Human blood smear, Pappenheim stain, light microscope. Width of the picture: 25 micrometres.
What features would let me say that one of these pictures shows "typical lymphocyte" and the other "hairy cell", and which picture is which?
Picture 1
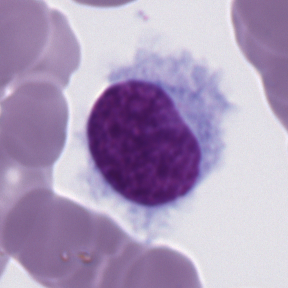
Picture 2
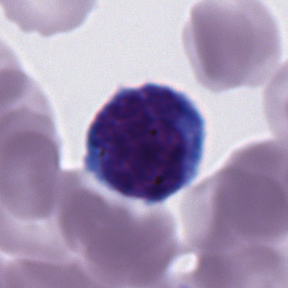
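Of the two, picture 1 shows the hairy cell and picture 2 the typical lymphocyte. They differ first at the edge: the hairy cell has a ragged margin with fine hair-like projections around it, while the typical lymphocyte is roughly round, with only a slightly uneven edge.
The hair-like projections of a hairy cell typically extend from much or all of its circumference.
The cytoplasm differs as well: in picture 1 it is pale grey-blue, whereas in picture 2 only a thin rim is seen around the nucleus.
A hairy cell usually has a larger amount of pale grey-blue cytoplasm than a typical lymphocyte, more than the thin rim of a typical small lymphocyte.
The nucleus of the typical lymphocyte is round in outline, and the hairy cell has dark purple, mottled chromatin.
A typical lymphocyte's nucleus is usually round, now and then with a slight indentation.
Neither cell shows a nucleolus, and neither shows coloured granules in the cytoplasm.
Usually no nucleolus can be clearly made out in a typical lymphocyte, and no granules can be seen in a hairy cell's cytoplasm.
Red cells lie to the left of and below the hairy cell without covering its nucleus, and they press against the lower edge of the typical lymphocyte.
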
